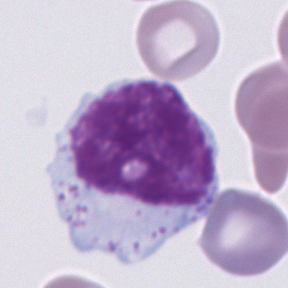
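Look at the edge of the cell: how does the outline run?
Irregularly, with uneven, ruffled margins, most marked at the lower left.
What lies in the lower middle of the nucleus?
One small, pale, round spot.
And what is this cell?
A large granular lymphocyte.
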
